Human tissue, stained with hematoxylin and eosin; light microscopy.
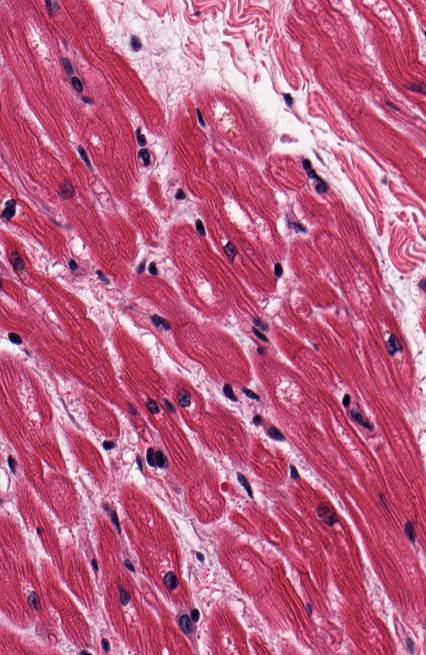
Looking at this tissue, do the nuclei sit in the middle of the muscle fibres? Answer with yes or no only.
Yes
